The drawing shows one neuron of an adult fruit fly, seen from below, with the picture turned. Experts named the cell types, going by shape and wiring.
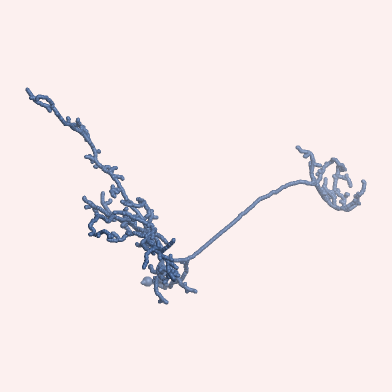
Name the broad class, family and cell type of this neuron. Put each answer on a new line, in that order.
central-brain intrinsic neuron
hemilineage DL1_ventral
AOTU050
